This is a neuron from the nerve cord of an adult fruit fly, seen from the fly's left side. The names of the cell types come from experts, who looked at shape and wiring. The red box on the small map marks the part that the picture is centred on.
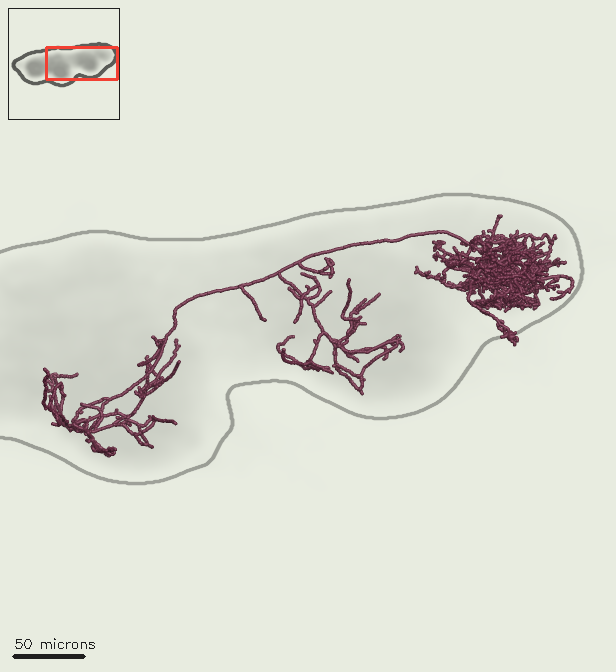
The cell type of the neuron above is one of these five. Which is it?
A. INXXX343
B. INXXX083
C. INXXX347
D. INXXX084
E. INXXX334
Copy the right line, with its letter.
D. INXXX084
